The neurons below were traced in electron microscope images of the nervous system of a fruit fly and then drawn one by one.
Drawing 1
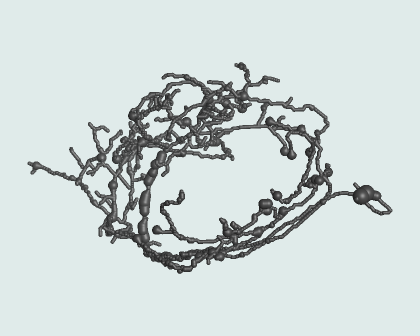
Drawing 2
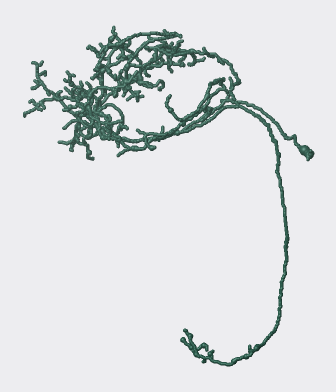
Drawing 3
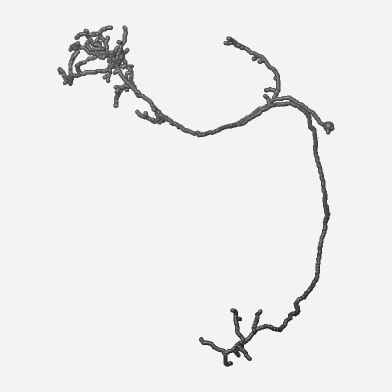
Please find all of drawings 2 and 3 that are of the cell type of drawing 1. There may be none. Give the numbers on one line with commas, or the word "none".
2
